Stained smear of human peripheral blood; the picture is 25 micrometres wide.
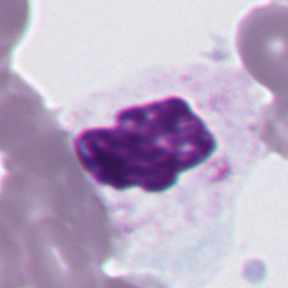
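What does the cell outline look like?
It is irregular, with ragged rather than smooth edges.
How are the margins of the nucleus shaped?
The nucleus is irregular, its margins notched and folded, and no nucleoli can be seen in it.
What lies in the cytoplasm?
Fine pink-purple granules, sparsely scattered.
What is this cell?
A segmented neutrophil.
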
